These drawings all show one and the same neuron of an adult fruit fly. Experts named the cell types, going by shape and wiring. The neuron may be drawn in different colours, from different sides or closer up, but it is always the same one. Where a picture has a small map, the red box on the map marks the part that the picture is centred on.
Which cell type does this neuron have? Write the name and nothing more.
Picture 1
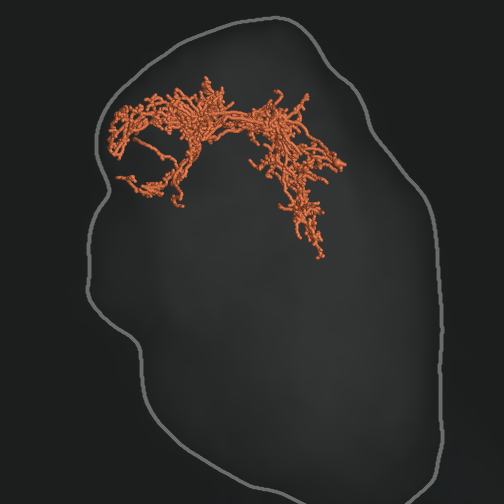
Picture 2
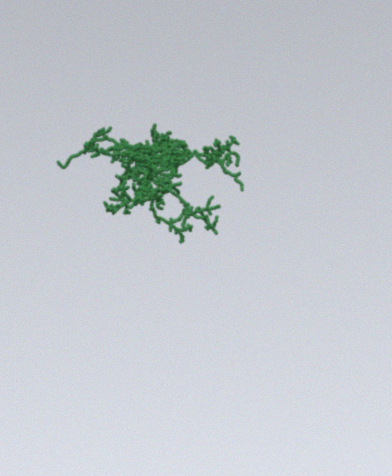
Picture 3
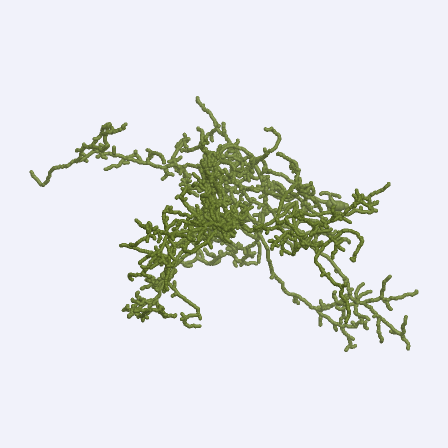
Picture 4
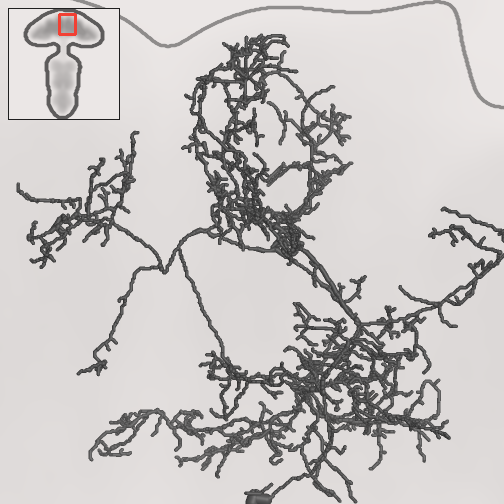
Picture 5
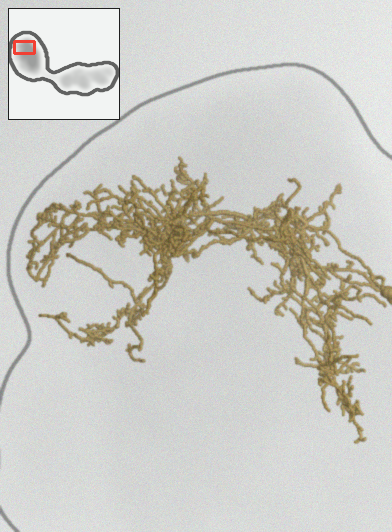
SMP386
